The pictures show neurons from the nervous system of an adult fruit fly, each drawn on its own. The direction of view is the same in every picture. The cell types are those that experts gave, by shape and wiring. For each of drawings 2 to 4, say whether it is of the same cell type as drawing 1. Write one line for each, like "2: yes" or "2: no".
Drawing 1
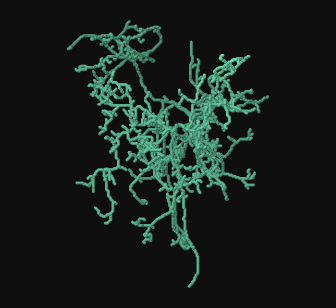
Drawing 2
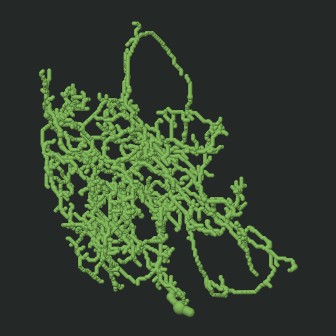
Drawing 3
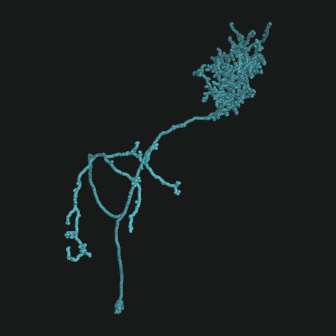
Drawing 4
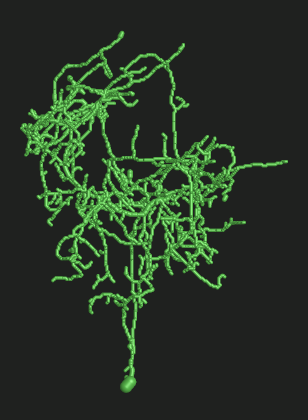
2: no
3: no
4: yes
